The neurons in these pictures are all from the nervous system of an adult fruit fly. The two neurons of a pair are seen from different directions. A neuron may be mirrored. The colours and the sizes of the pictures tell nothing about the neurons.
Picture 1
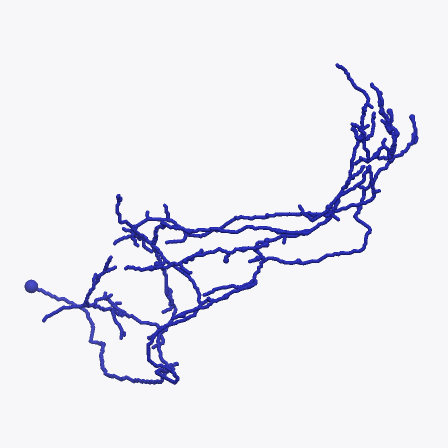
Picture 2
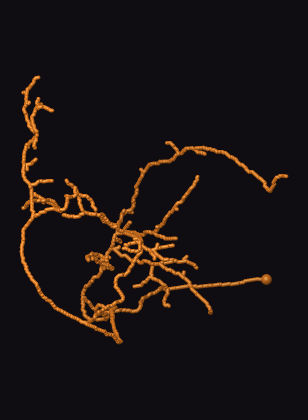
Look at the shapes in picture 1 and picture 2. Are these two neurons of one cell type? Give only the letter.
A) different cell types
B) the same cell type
B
